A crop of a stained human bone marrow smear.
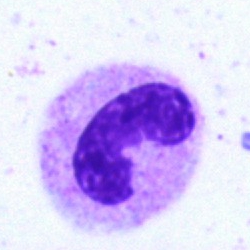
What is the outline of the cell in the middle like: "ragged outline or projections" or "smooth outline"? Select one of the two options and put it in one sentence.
Neither ragged parts nor projections, blebs or tags mark the edge of the cell.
